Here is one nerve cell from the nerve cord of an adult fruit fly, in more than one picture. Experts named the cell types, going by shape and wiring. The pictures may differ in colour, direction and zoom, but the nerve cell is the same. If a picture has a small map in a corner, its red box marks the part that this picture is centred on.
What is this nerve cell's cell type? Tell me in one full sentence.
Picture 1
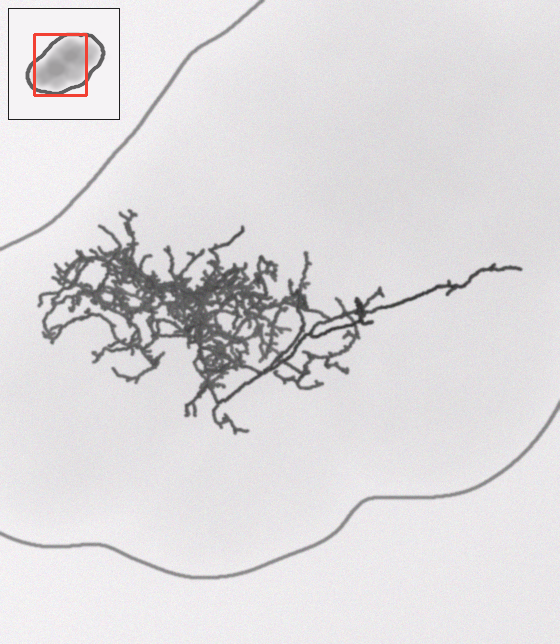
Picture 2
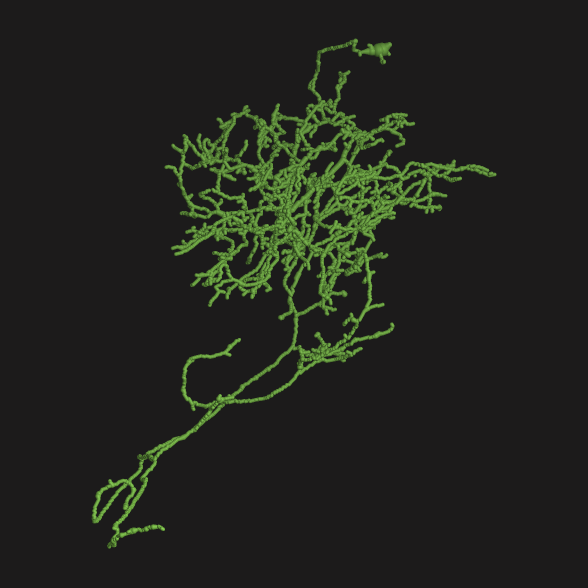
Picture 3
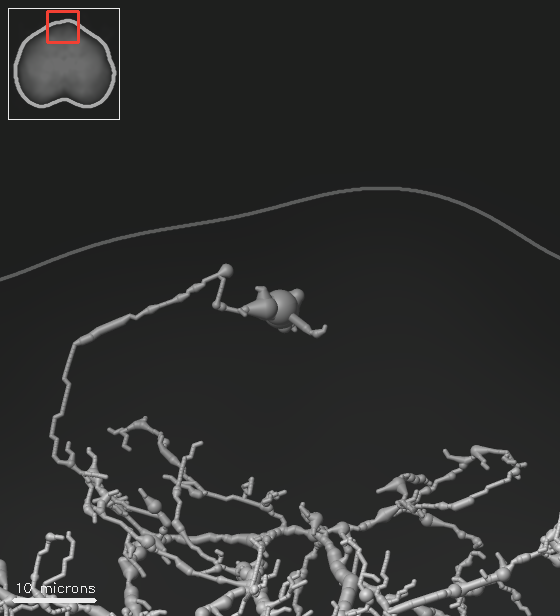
The cell type given to this nerve cell is IN05B034.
